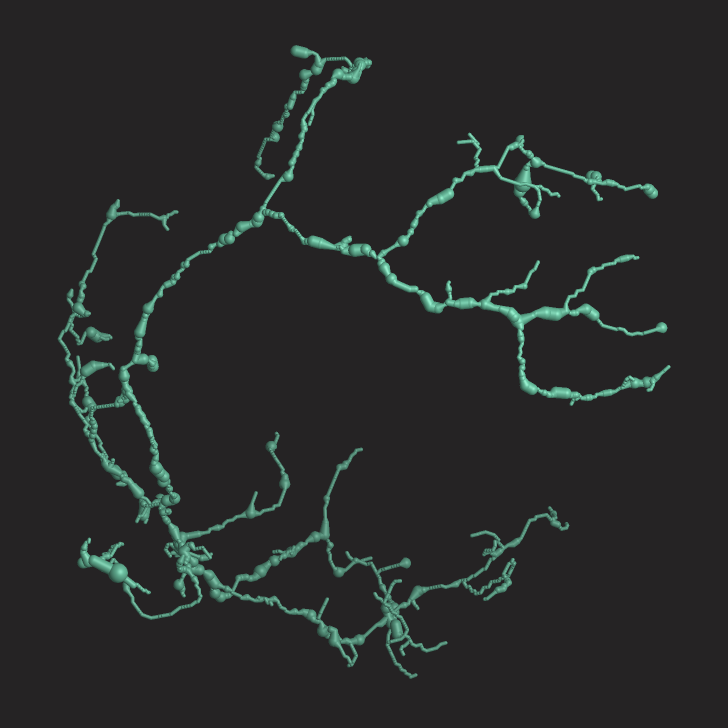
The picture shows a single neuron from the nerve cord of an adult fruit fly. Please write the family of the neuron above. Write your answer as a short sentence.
The family is hemilineage 13A.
